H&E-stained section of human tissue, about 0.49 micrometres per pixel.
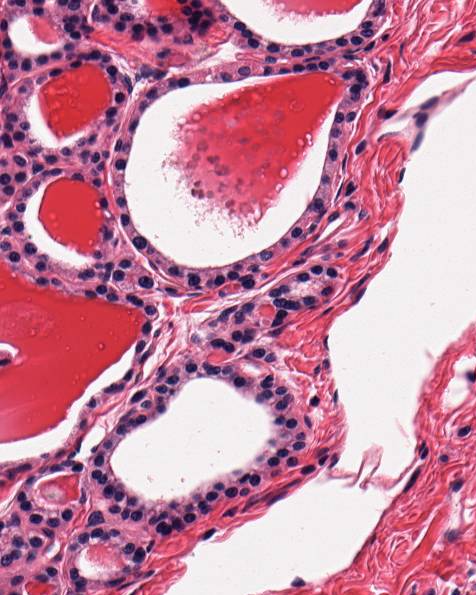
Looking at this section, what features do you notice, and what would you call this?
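Closely packed follicles, round to oval, occupy the left two-thirds of the field, with fibrous tissue to their right. A single layer of cuboidal epithelial cells lines each follicle, and these cells have round, dark-staining nuclei. The large follicle in the lower centre has an empty lumen with no colloid. This section is thyroid.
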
